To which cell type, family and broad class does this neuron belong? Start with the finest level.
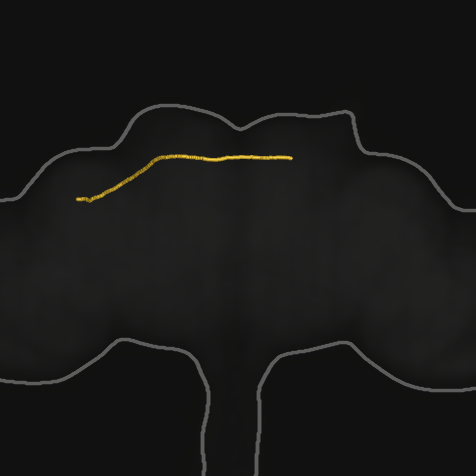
LT54; LT; optic-lobe intrinsic neuron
